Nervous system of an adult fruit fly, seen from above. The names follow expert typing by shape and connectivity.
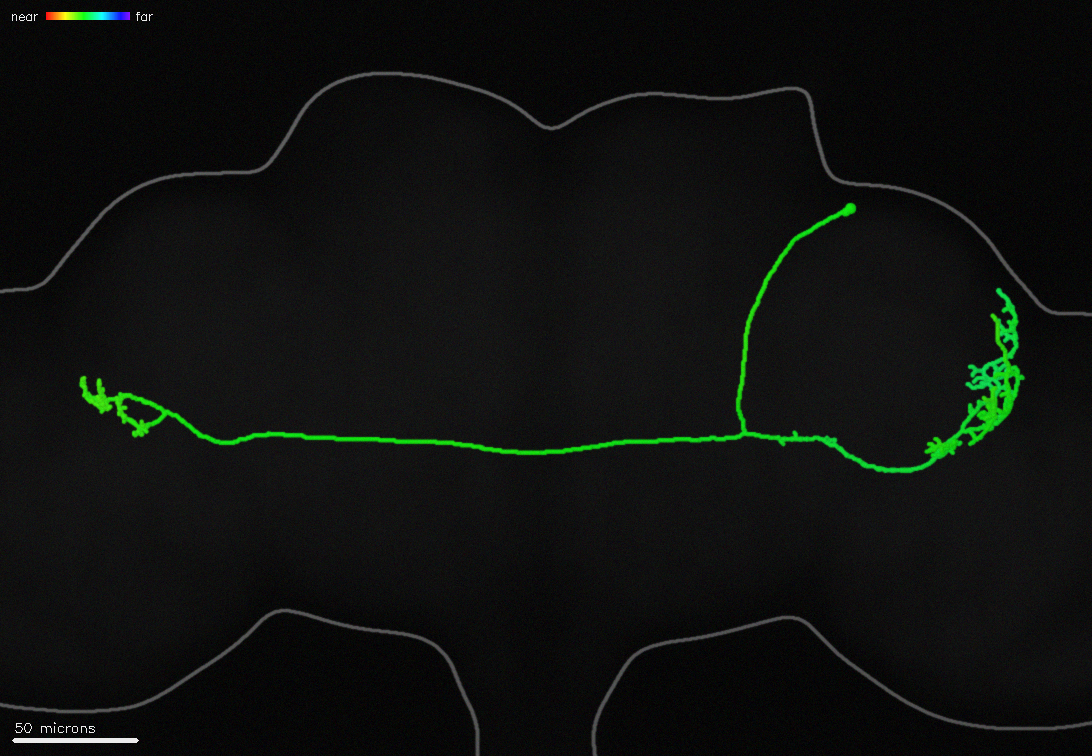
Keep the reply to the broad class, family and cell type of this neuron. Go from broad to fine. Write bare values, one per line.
central-brain intrinsic neuron
hemilineage VLPa2
CB0140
